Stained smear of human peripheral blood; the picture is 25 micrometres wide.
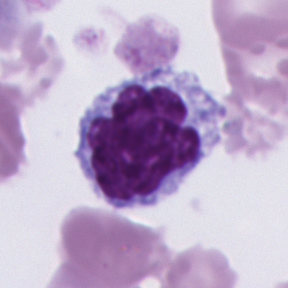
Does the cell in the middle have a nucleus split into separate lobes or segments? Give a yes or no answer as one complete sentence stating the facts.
Yes, the nucleus of the cell is not one mass but distinct lobes.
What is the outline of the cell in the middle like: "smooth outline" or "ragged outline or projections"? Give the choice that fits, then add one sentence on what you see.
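Ragged outline or projections. The cell's outline is irregular, with a frayed, bumpy edge.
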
